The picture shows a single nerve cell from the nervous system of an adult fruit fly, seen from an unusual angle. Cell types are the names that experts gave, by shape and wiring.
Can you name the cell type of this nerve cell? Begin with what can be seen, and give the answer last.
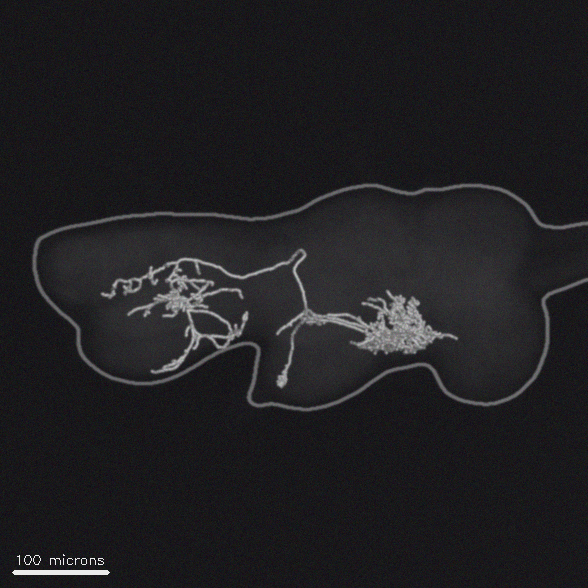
By the scale bar it is about 400 microns wide in this view. The picture shows dozens of branch ends. It is a nerve-cord intrinsic neuron. The cell type is IN12A005.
